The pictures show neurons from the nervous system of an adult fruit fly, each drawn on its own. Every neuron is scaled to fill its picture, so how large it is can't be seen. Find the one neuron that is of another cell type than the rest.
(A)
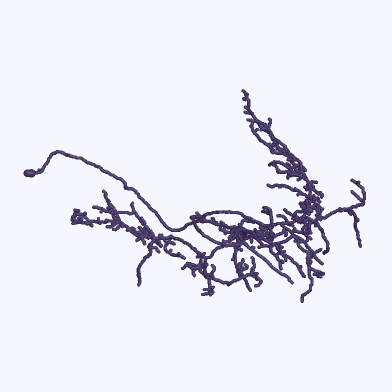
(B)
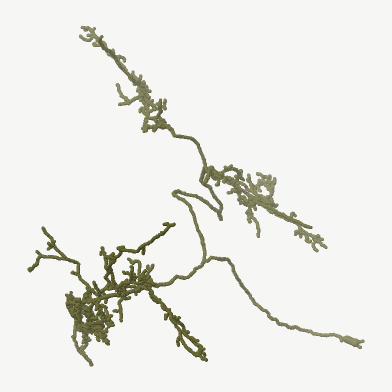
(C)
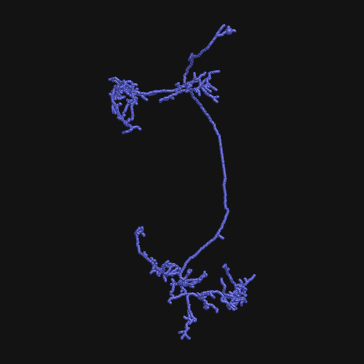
Picture C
